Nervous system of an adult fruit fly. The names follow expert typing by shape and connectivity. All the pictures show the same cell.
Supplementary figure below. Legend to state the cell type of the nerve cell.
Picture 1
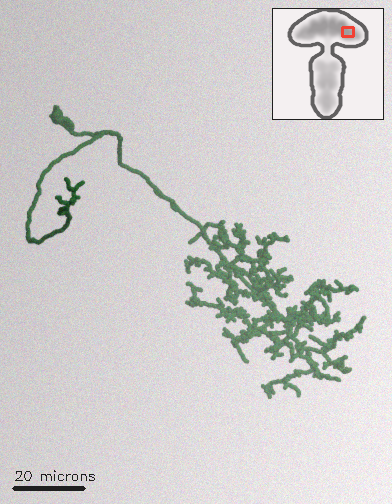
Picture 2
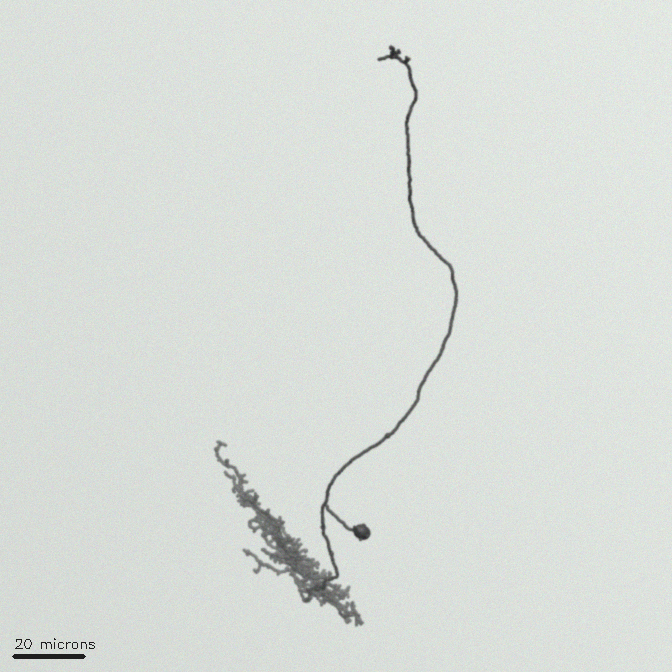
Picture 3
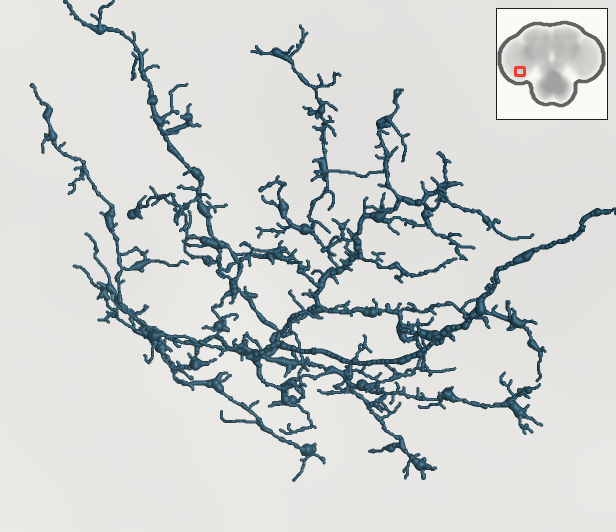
MeVP3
